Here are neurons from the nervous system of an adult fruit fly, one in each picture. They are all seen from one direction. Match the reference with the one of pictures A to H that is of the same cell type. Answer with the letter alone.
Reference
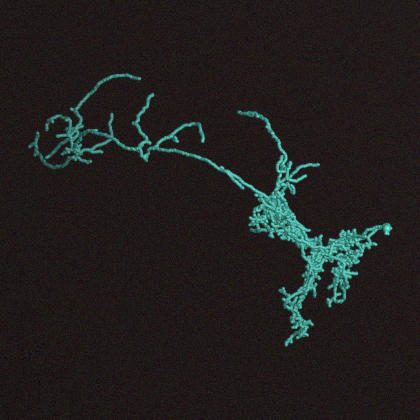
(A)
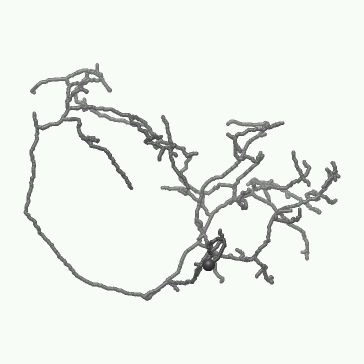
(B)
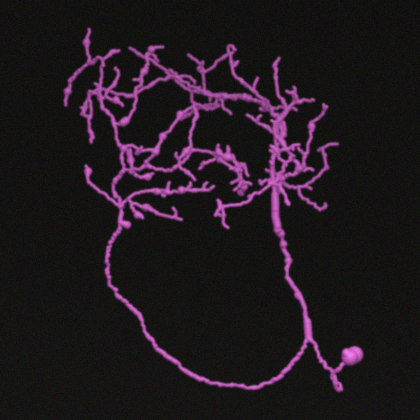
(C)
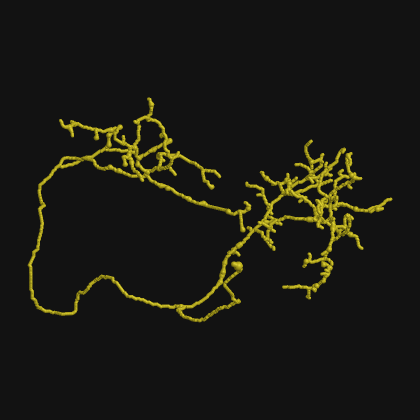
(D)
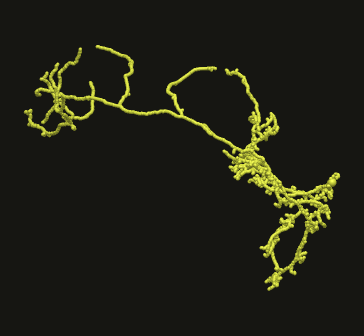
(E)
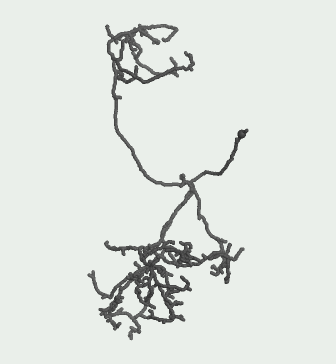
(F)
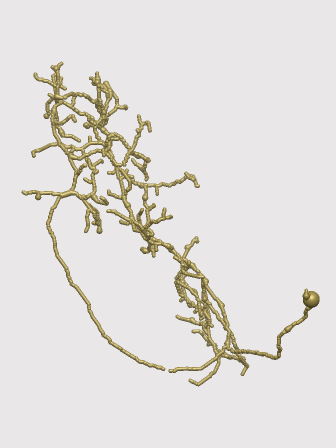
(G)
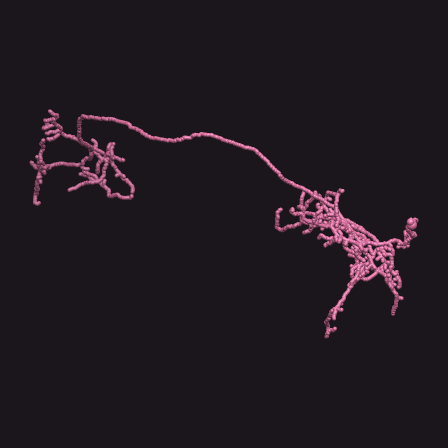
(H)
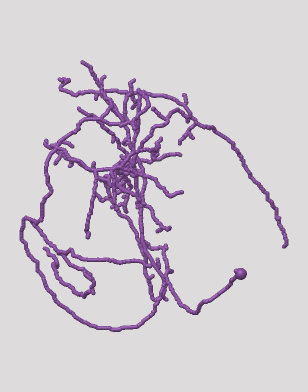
D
